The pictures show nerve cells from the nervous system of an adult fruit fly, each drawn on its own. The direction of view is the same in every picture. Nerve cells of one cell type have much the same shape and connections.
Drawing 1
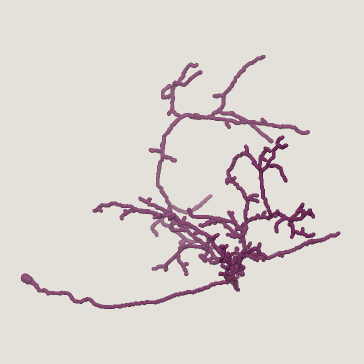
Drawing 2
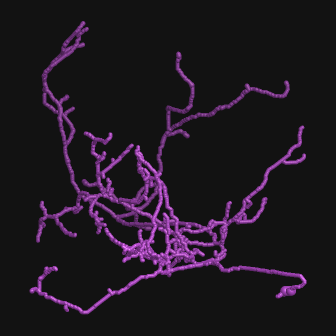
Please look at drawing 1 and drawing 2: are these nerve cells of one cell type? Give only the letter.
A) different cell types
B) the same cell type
B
